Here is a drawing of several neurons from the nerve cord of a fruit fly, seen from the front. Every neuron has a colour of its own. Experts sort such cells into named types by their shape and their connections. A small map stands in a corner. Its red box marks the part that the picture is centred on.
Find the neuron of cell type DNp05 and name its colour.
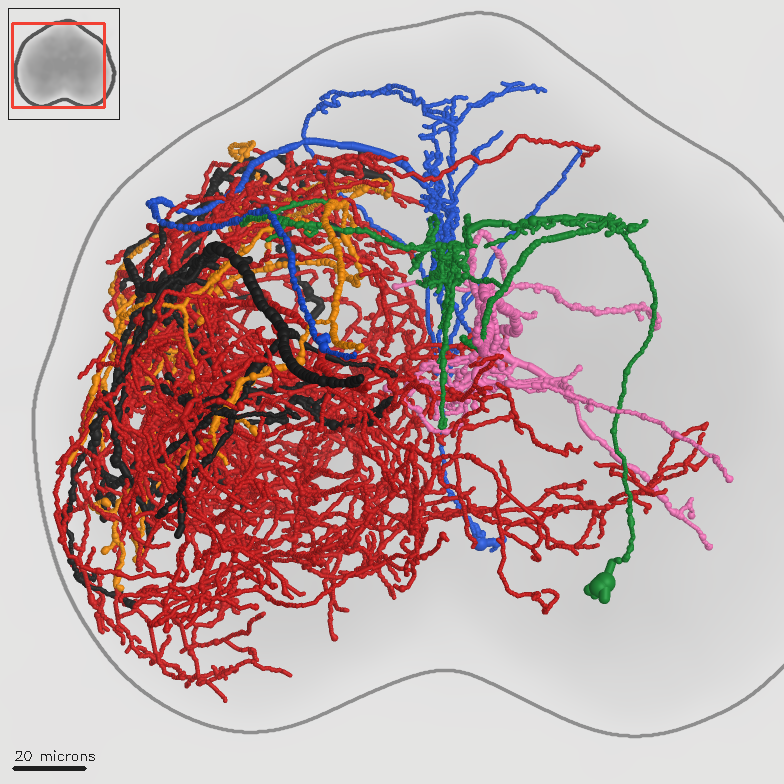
pink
